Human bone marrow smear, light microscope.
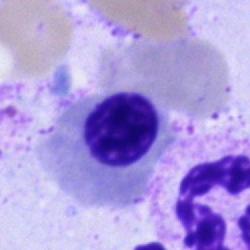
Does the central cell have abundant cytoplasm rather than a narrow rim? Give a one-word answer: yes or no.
Yes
